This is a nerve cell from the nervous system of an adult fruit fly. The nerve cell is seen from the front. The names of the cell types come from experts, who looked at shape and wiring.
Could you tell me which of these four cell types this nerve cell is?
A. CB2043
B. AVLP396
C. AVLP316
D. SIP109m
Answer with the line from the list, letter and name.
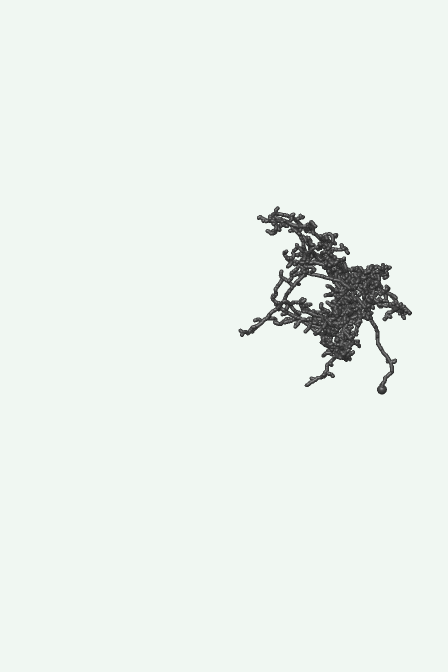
C. AVLP316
